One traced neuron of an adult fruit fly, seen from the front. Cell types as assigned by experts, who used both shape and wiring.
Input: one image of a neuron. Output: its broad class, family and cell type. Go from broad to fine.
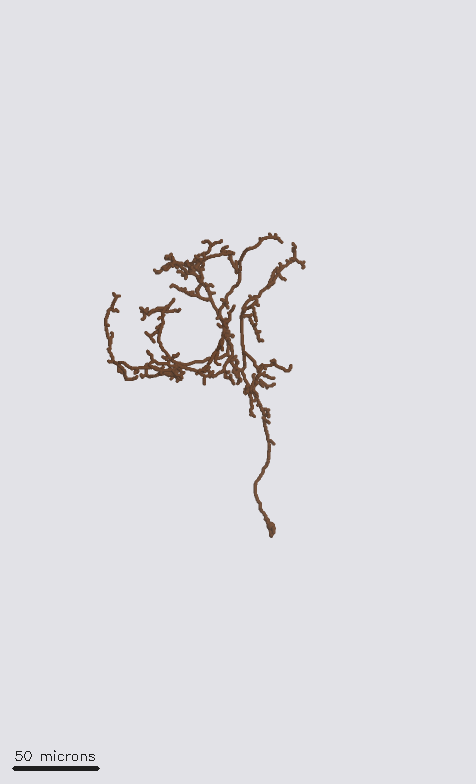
nerve-cord intrinsic neuron; hemilineage 06B; IN06B036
